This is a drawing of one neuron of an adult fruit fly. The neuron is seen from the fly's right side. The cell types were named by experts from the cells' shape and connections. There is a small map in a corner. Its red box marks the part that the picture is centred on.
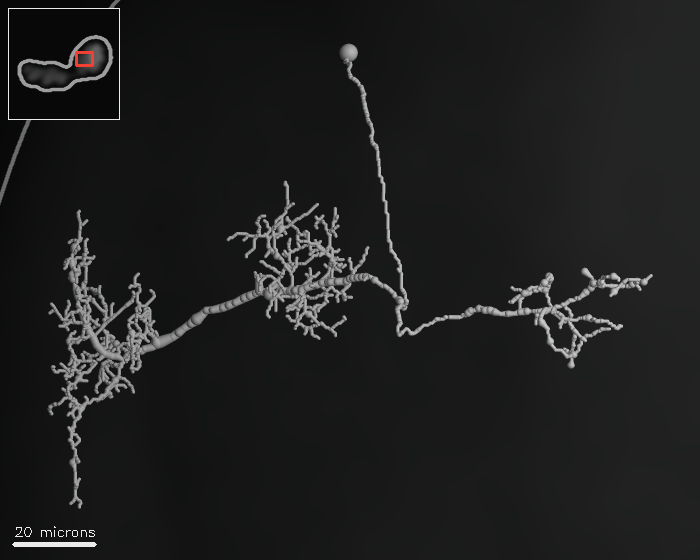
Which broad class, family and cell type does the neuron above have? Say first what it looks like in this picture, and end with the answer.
The cell body can be seen at the top of the picture. By the scale bar it is about 150 microns wide in this view. This is a visual projection neuron. The family is hemilineage VPNd1. Its cell type is LPLC2.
